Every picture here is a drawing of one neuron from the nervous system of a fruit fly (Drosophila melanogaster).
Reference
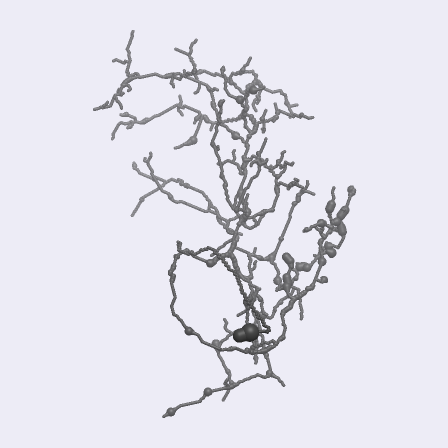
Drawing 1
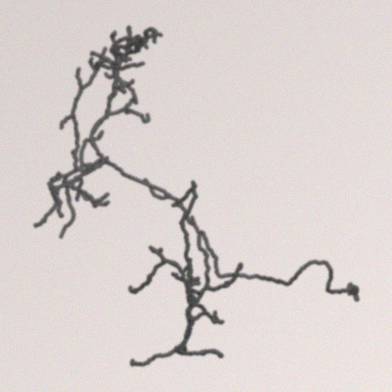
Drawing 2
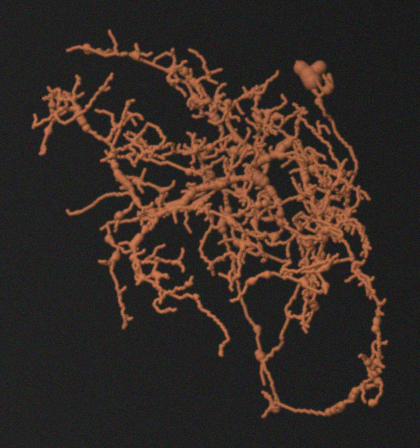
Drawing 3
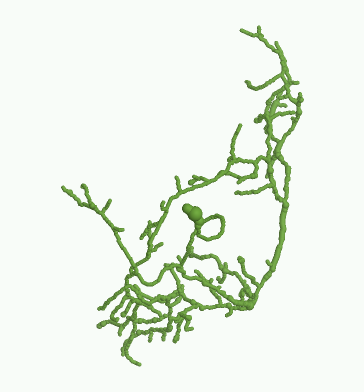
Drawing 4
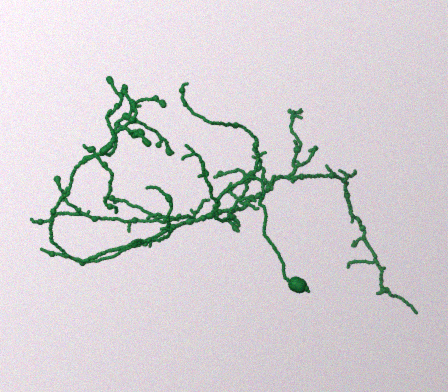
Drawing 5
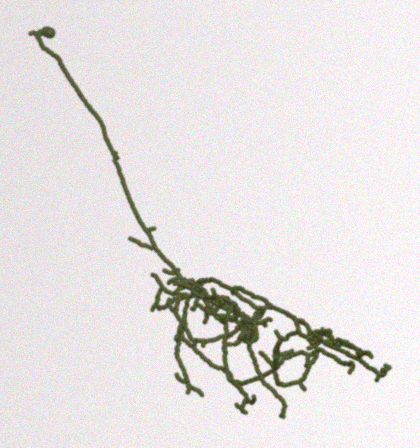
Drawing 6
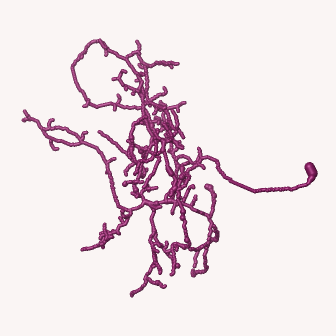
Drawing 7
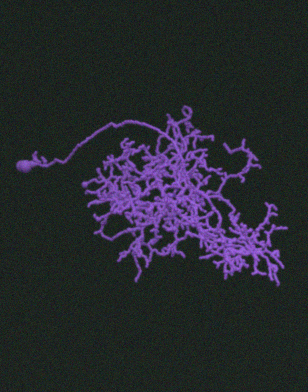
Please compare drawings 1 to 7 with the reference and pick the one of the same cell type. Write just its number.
6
